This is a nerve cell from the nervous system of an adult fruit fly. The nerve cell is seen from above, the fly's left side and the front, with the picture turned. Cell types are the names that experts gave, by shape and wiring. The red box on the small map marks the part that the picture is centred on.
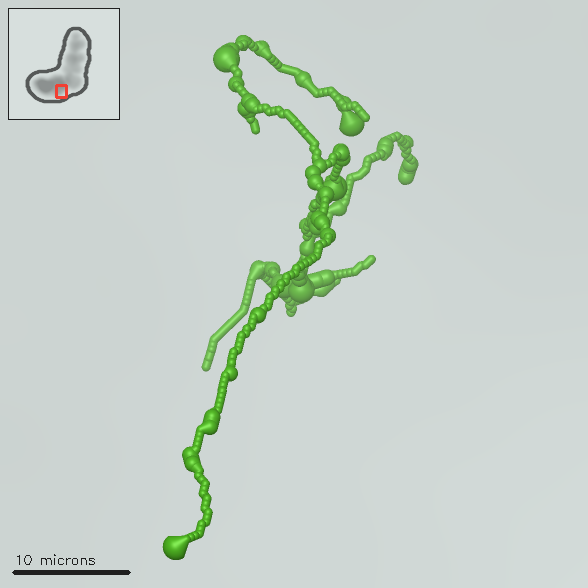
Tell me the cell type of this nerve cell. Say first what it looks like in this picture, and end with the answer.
No cell body is drawn. By the scale bar it is about 45 microns tall in this view. There are a dozen or fewer branch ends. This is a sensory neuron entering the brain. It is of cell type JO-FV.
